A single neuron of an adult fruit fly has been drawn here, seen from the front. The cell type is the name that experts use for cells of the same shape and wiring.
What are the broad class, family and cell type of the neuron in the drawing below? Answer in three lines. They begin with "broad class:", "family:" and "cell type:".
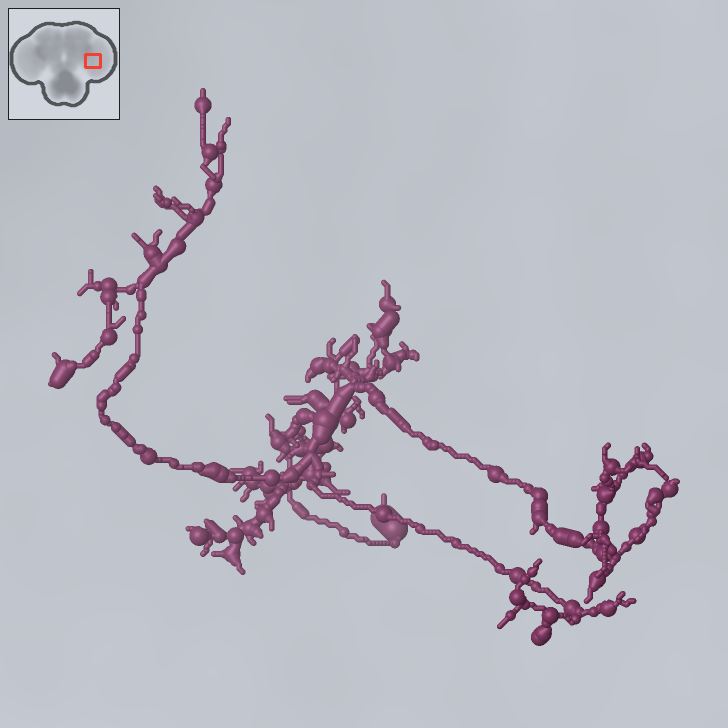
broad class: optic-lobe intrinsic neuron
family: Y
cell type: Y13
